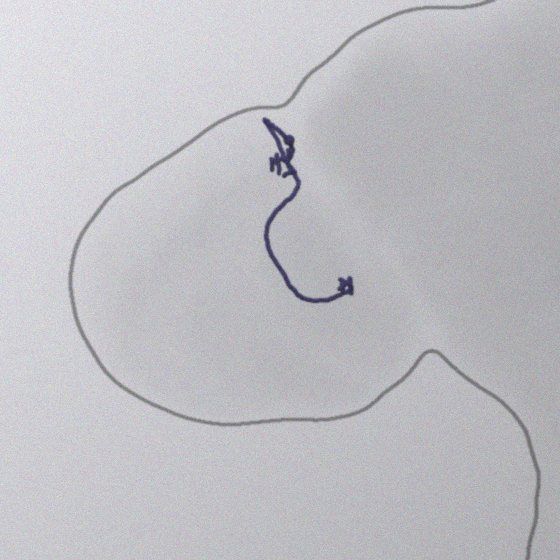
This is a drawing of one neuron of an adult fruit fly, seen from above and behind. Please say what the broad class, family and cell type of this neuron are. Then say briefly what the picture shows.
It is an optic-lobe intrinsic neuron. Its family is Tm. The cell type is Tm29. It lies in the brain. Its cell body lies at the top of the picture.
